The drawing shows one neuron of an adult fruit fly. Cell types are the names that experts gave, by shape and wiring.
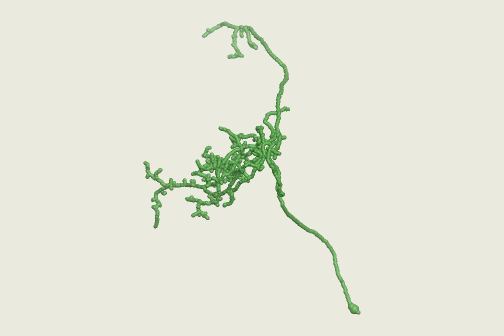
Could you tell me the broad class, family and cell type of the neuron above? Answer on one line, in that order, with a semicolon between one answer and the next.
central-brain intrinsic neuron; hemilineage WEDa2; PS055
